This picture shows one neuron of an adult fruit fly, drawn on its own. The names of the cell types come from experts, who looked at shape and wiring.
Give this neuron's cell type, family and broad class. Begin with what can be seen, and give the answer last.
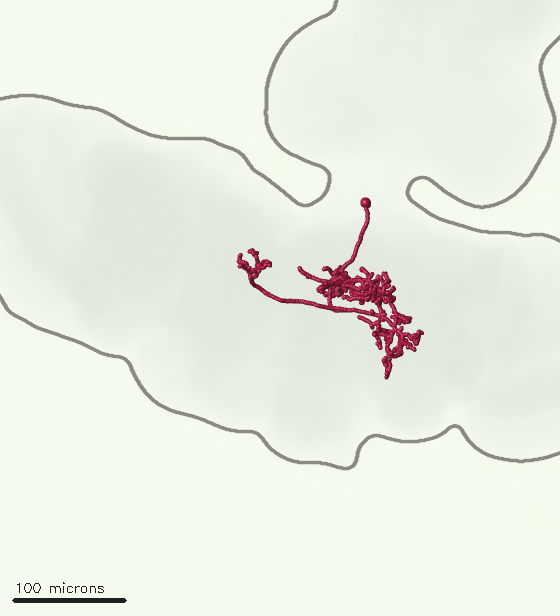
From left to right in the picture it spans about 170 microns. As drawn here it is about as wide as it is tall. The cell type is CL323. Its family is hemilineage VLPp2. It is a central-brain intrinsic neuron.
